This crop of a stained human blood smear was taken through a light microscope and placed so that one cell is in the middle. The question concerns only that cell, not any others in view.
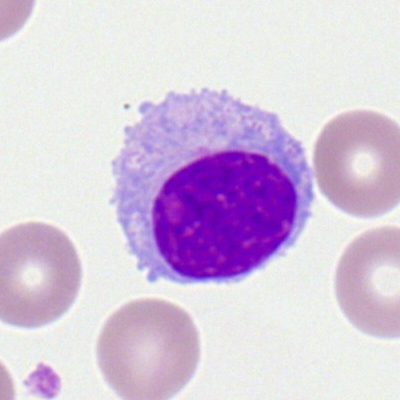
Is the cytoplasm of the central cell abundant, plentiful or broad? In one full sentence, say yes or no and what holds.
Yes, its cytoplasm is plentiful around the nucleus.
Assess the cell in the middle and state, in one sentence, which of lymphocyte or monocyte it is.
The cell marked by its central position in the crop is a lymphocyte.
